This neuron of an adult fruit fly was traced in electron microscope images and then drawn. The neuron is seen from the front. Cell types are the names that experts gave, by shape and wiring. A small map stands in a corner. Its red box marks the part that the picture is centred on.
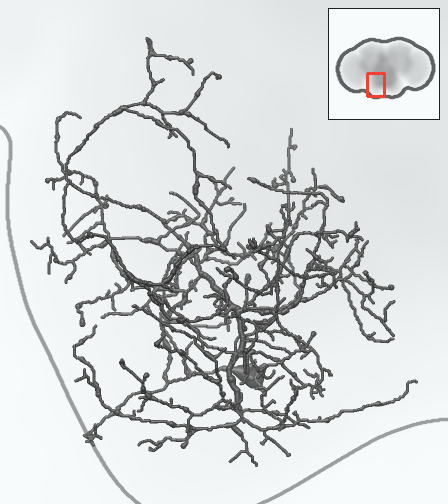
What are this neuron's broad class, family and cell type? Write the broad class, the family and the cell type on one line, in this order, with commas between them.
nerve-cord intrinsic neuron, hemilineage 04B, IN04B009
